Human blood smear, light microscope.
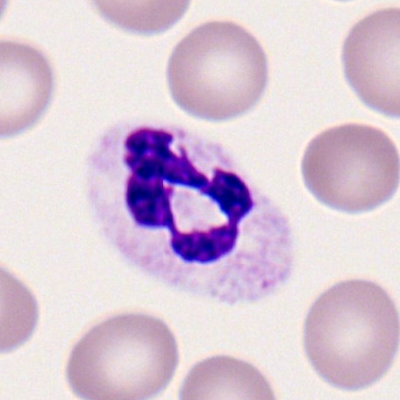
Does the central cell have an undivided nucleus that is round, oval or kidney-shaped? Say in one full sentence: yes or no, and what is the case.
No, into separate lobes the nucleus of the cell is divided.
